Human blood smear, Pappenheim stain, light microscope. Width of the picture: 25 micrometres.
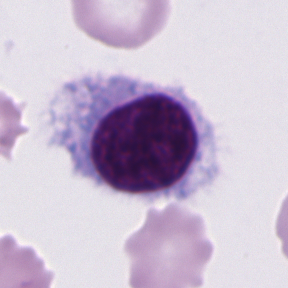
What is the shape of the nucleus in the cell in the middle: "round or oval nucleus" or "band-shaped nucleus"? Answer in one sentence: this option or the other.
The nucleus of this cell is one compact round or oval mass.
